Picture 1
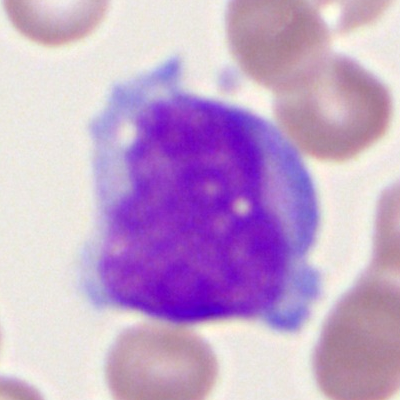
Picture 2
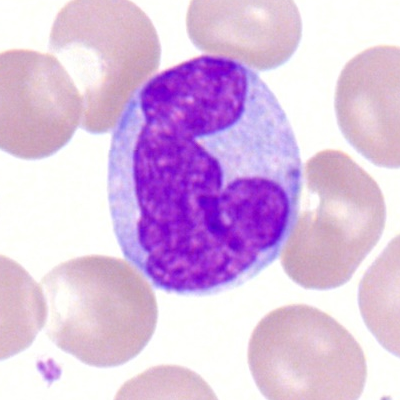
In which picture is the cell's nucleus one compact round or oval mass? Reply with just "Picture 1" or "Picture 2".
Picture 1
